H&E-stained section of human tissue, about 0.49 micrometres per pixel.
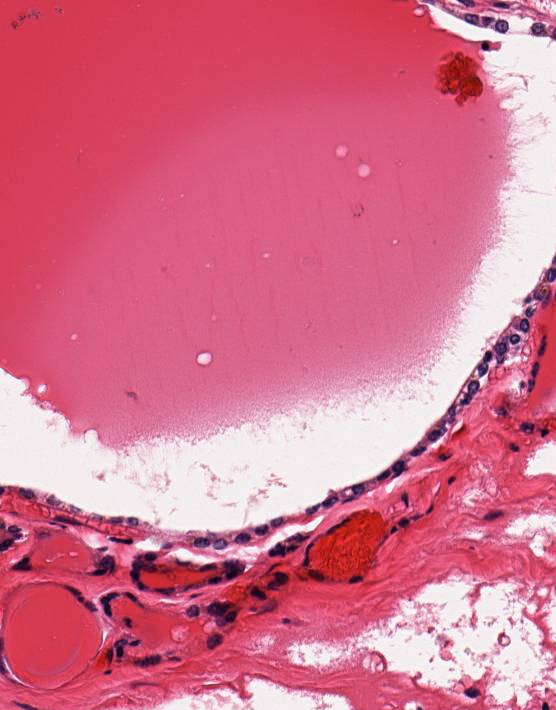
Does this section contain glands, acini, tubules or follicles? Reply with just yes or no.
Yes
